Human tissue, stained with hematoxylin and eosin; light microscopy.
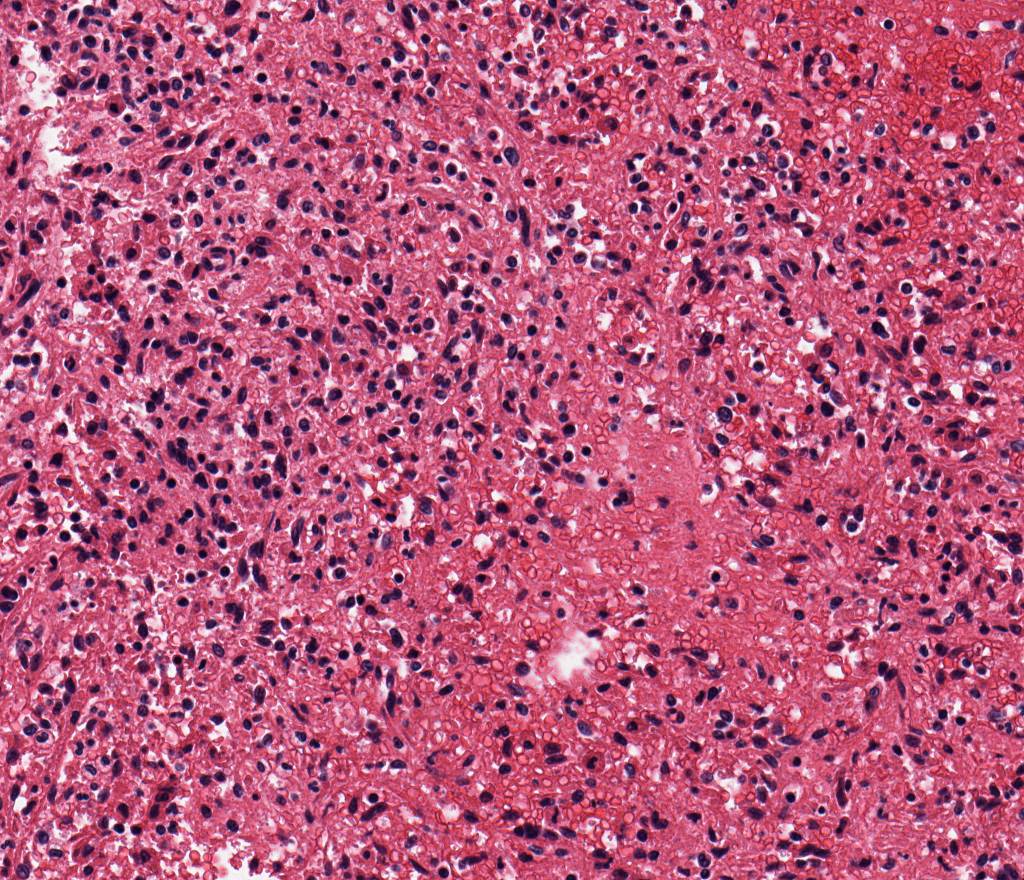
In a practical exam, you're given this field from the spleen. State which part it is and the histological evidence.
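Red pulp is what this field shows. Red blood cells lie throughout, packed most densely in the upper right, over a pink, finely fibrillar background.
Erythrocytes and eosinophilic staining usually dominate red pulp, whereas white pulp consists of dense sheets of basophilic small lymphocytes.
Many small, round, dark nuclei with scant cytoplasm are scattered across the field.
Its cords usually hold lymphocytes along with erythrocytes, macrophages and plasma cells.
Elongated spindle-shaped nuclei are mixed in, most noticeably in the left half.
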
